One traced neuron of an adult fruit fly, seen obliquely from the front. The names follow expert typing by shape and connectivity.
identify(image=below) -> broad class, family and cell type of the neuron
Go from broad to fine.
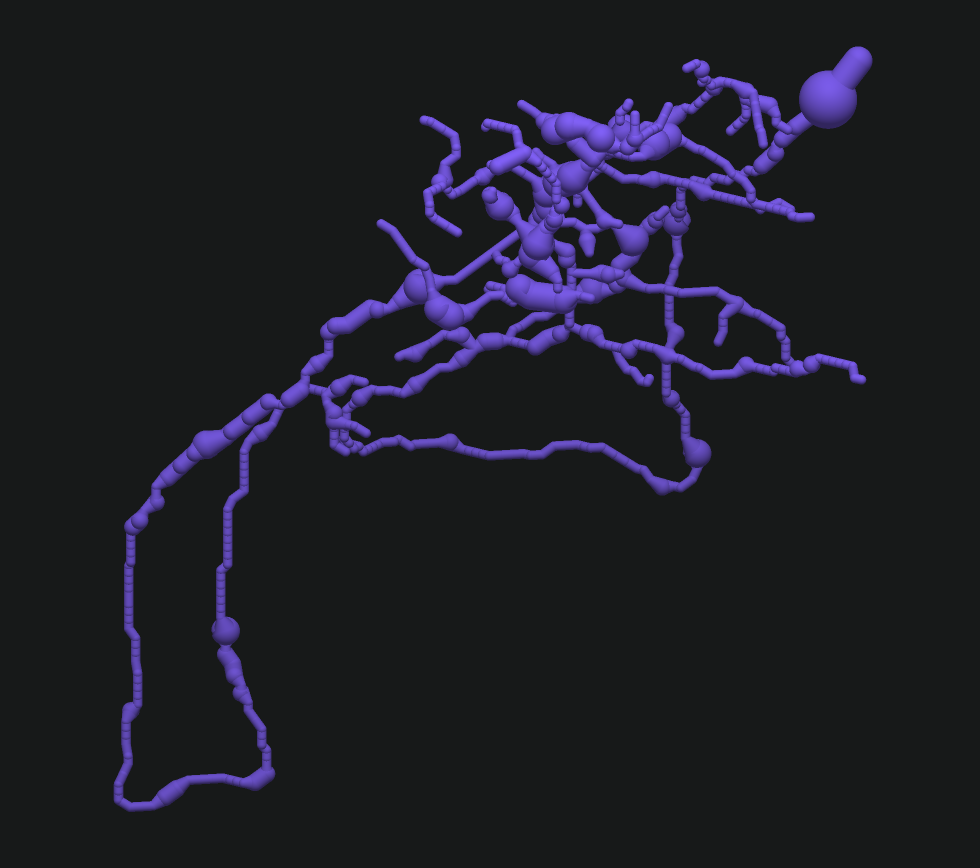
central-brain intrinsic neuron; hemilineage SLPpm2; CB1617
